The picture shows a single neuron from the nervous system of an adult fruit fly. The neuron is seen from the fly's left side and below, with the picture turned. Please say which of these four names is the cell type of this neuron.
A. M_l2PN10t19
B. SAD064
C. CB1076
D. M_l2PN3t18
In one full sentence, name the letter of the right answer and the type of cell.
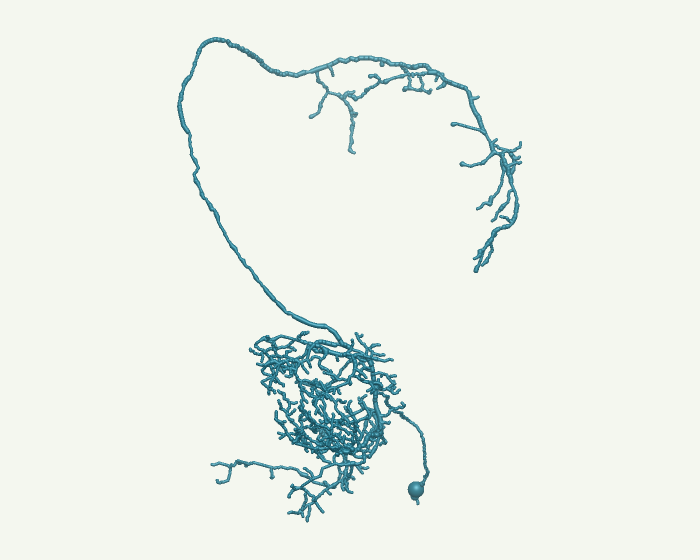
Option D, M_l2PN3t18, is the type of cell the neuron is.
